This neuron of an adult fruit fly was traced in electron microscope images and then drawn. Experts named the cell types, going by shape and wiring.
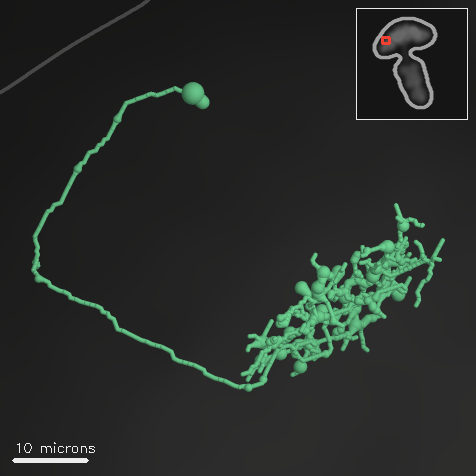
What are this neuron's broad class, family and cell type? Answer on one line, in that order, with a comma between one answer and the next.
optic-lobe intrinsic neuron, Cm, Cm5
